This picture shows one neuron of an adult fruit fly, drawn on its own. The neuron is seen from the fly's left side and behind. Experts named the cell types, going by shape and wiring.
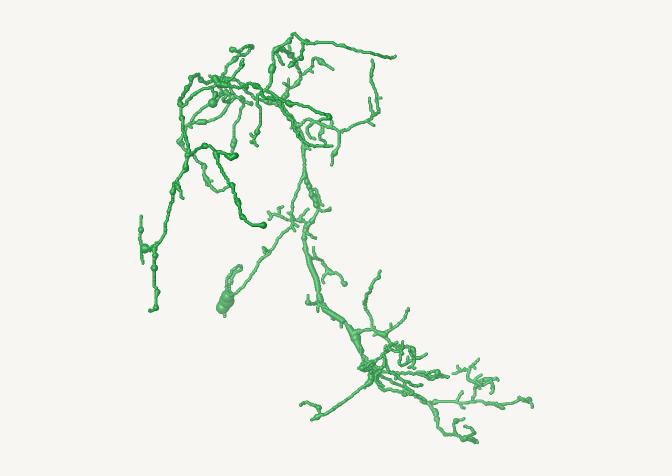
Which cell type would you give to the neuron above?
IN16B060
